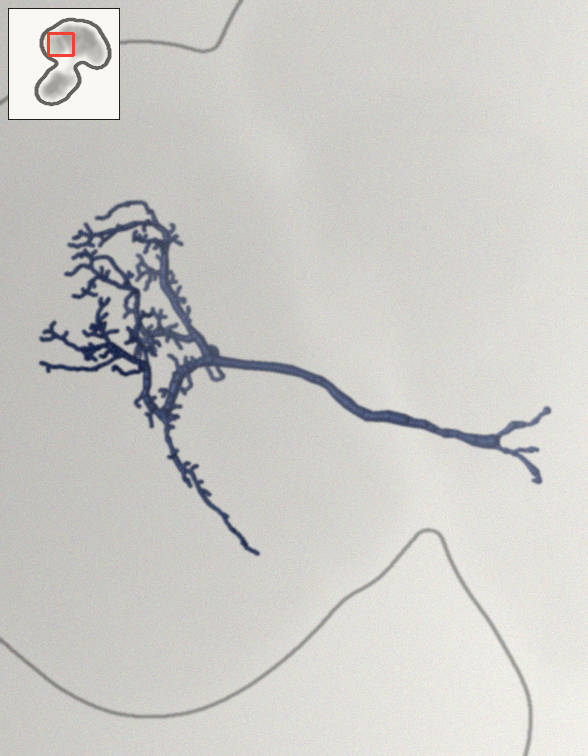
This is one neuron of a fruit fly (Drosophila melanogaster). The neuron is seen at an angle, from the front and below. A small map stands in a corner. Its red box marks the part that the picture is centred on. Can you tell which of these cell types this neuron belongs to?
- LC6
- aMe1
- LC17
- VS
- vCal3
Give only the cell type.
VS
